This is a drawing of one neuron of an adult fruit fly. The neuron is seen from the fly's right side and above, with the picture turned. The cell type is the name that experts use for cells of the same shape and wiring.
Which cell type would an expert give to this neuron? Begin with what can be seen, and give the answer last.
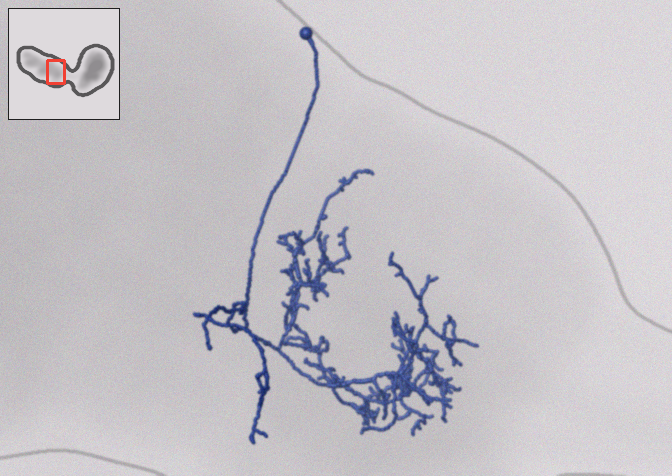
The cell body can be seen at the top of the picture. Dozens of branch ends can be seen. This is a nerve-cord intrinsic neuron. It is of cell type IN23B028.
